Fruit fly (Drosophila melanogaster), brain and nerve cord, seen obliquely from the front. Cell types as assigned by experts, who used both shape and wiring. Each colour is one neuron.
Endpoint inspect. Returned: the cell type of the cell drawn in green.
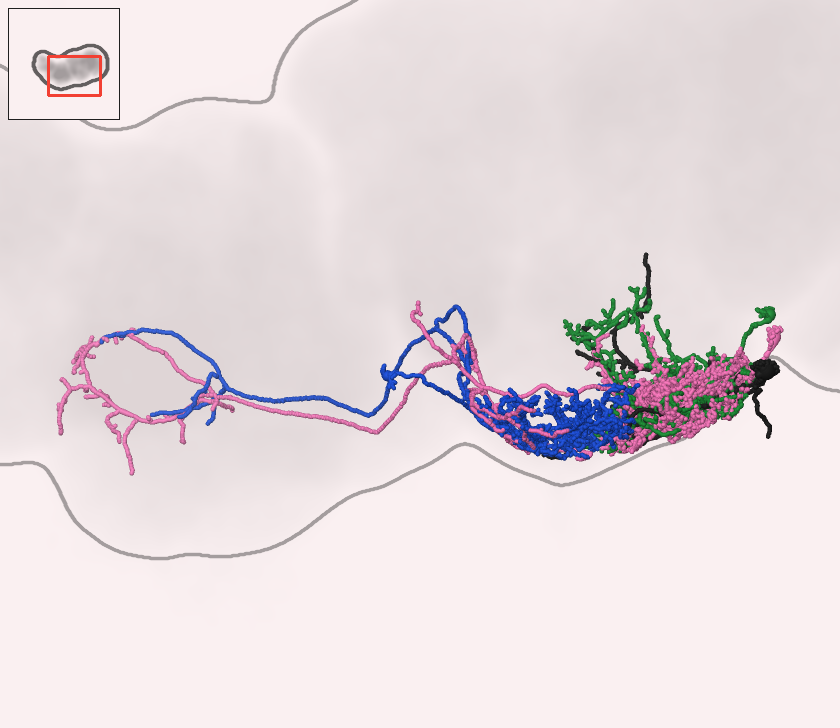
GNG091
